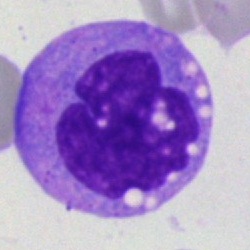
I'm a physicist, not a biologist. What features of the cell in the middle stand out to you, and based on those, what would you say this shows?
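The nucleus is irregular and folded, its deep indentations giving it a lobed look. A moderate rim of pale lilac-grey cytoplasm surrounds it, holding fine, dusty pinkish-purple granules. Several small, round, clear vacuoles lie mostly along the right and lower edge. This is a monocyte.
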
